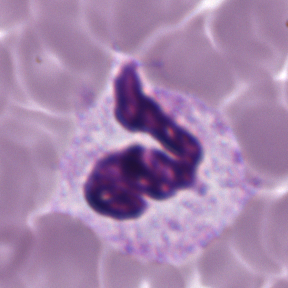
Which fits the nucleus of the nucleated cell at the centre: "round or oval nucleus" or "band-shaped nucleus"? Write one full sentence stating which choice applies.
A nucleus drawn out into a curved band, without separate lobes, is seen in this cell.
